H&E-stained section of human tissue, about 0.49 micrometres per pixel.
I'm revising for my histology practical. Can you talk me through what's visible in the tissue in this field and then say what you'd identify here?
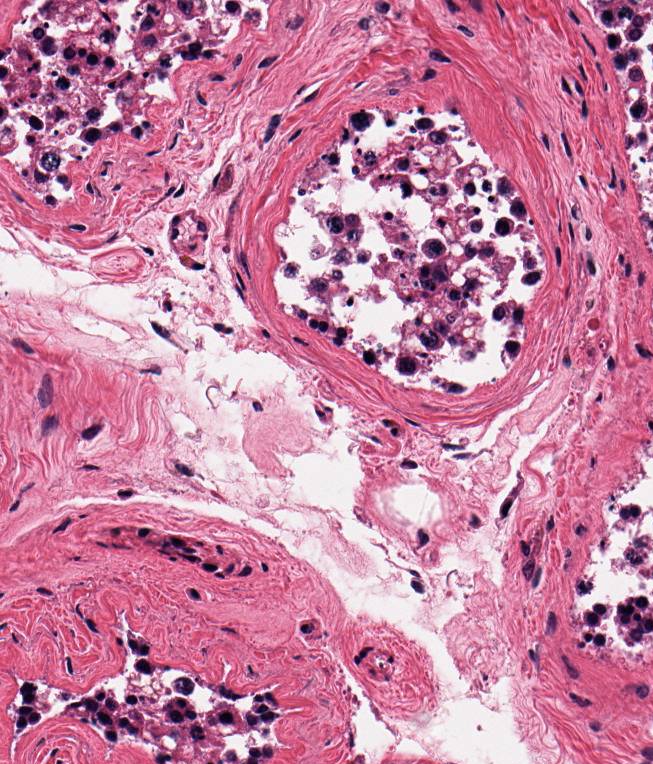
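Several rounded tubules lie in cross-section, the most complete upper centre, others at the corners. Each has a thick, concentrically layered pink fibrous wall, its flattened, elongated nuclei parallel to the circumference. The upper central one lacks an orderly cell lining on its inner surface. Testis.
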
